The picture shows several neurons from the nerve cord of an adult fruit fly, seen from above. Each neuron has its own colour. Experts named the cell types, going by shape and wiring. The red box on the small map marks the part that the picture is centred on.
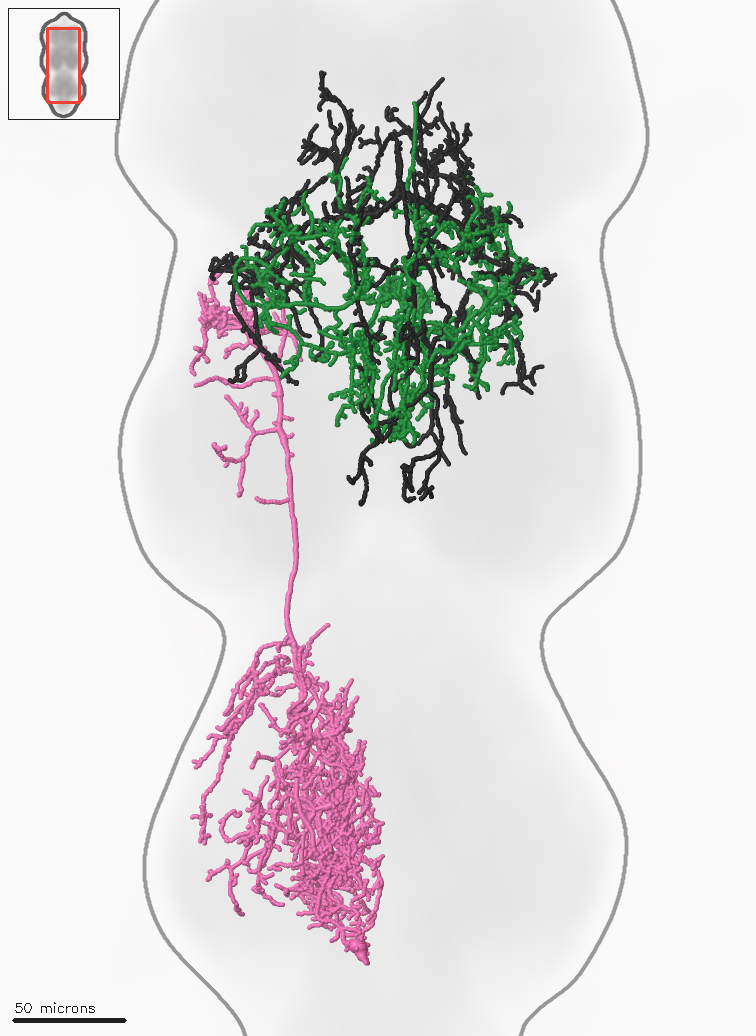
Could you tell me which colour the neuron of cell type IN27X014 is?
black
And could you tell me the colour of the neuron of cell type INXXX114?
pink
